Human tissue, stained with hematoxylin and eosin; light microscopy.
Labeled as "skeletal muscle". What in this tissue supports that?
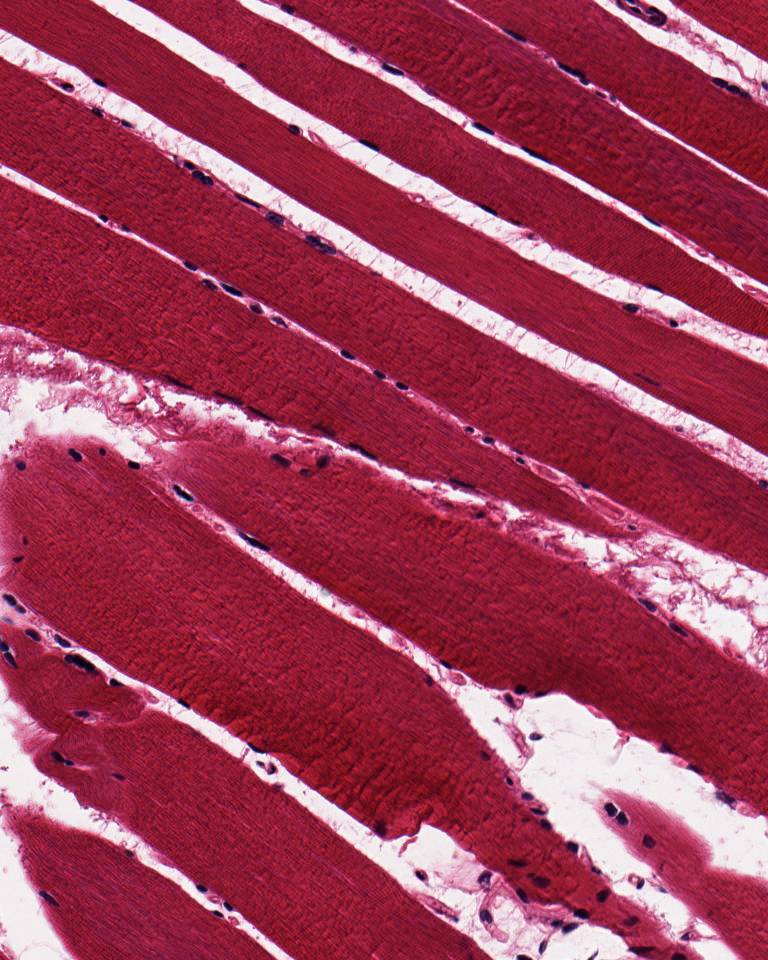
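Much in this field goes with skeletal muscle.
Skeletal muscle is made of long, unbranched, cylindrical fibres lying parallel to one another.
Long, parallel fibres cut lengthwise fill the whole field here, running diagonally from upper left to lower right.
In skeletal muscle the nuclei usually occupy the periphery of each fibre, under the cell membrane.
Correspondingly, the small, dark, flattened oval nuclei lie at the fibre edges rather than in their centres.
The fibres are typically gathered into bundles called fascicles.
A wider band of pale, loose, wispy connective tissue crosses from the left edge, parting an upper group of fibres from a lower one. The cytoplasm stains deep red with eosin and looks finely fibrillar along the fibre length.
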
